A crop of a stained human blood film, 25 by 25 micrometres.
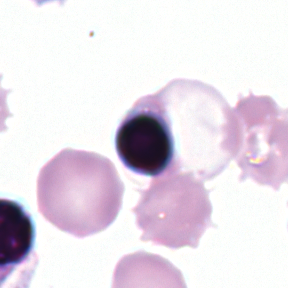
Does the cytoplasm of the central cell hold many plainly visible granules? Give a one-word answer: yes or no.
No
